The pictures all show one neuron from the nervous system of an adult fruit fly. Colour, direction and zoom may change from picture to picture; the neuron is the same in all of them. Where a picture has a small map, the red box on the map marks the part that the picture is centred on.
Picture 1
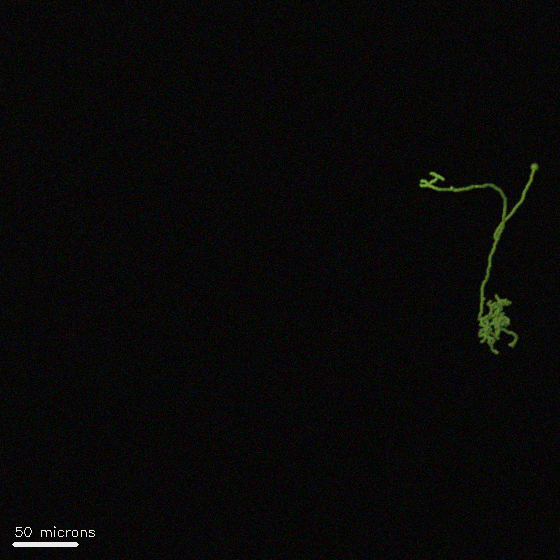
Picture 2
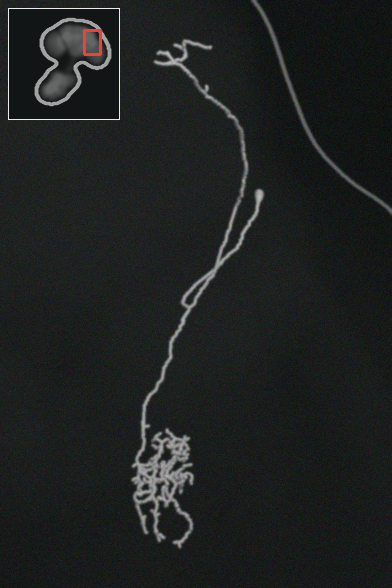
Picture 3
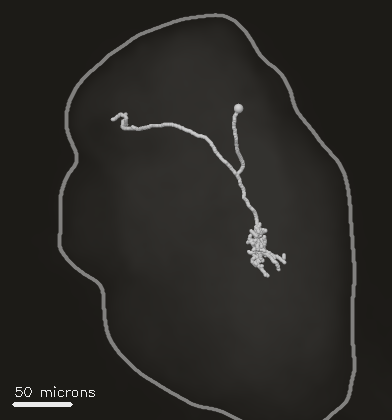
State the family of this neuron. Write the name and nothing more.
hemilineage VPNd2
